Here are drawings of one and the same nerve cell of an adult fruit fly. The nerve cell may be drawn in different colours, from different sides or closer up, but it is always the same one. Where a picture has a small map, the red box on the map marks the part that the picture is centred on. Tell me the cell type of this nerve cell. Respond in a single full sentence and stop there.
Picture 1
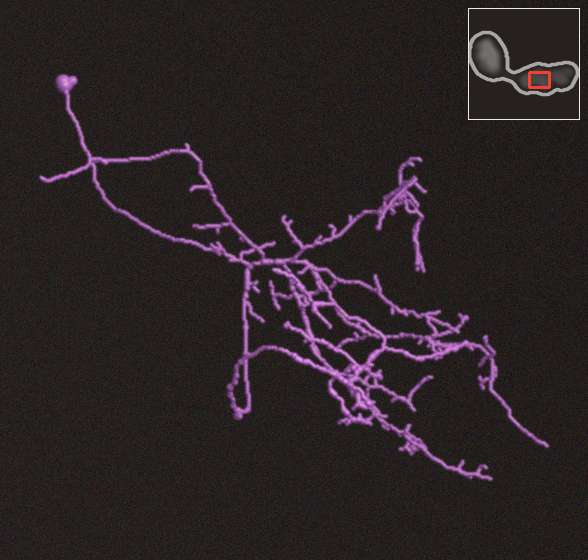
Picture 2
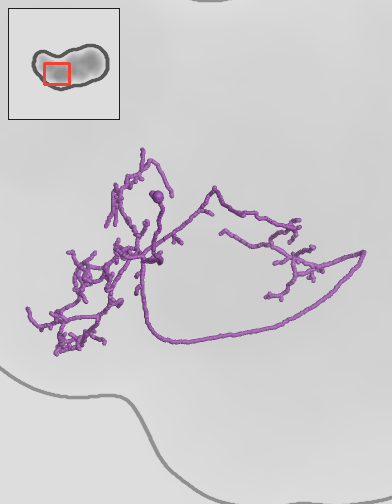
This nerve cell is included in the cell type IN01A054.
